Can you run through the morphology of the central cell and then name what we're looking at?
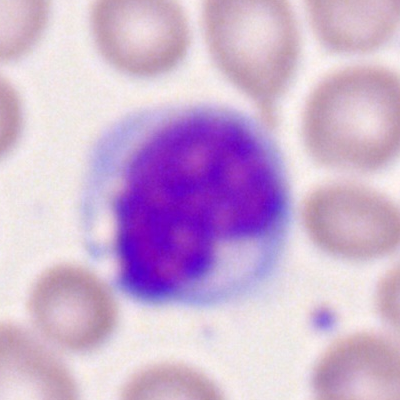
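The cell has a roughly round outline. Most of it is taken up by the nucleus, which shows a shallow indentation on its lower right side. The cytoplasm contains no distinct granules. This cell is a monocyte.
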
